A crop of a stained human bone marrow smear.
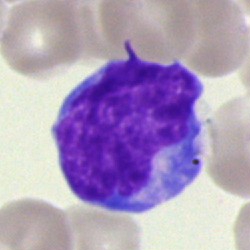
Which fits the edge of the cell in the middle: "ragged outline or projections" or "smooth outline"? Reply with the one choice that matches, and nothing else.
Ragged outline or projections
